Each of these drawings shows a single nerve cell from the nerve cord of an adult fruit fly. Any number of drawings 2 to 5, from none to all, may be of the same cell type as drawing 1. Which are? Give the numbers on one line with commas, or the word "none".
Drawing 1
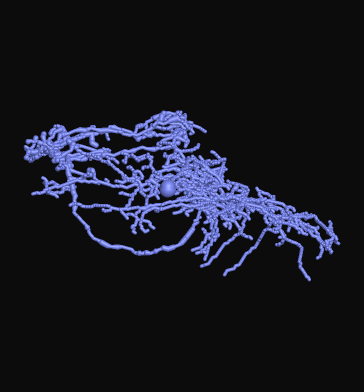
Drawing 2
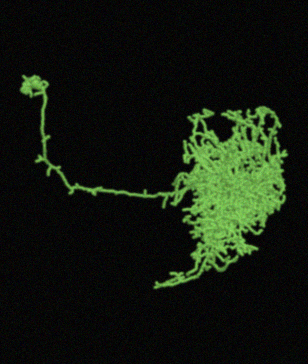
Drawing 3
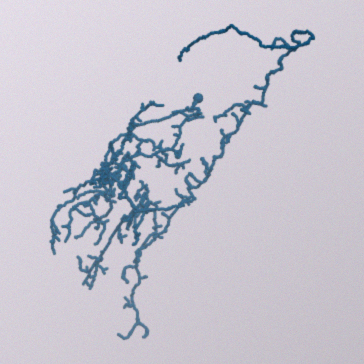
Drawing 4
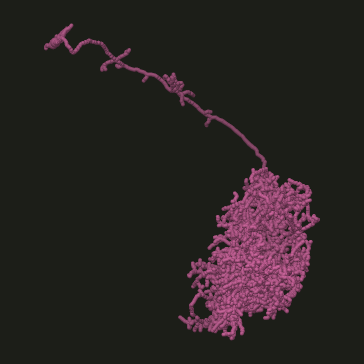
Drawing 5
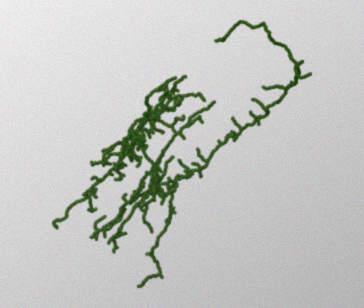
3, 5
